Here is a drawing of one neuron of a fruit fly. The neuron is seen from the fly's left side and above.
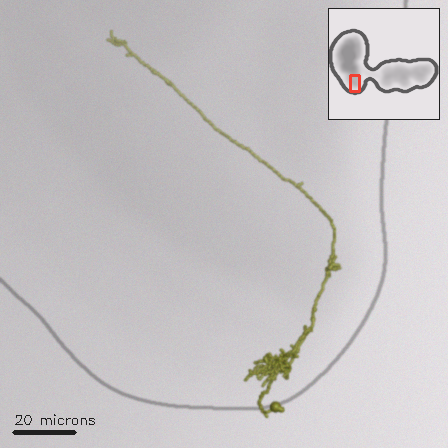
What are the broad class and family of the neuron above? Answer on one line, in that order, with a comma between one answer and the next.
optic-lobe intrinsic neuron, Tm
